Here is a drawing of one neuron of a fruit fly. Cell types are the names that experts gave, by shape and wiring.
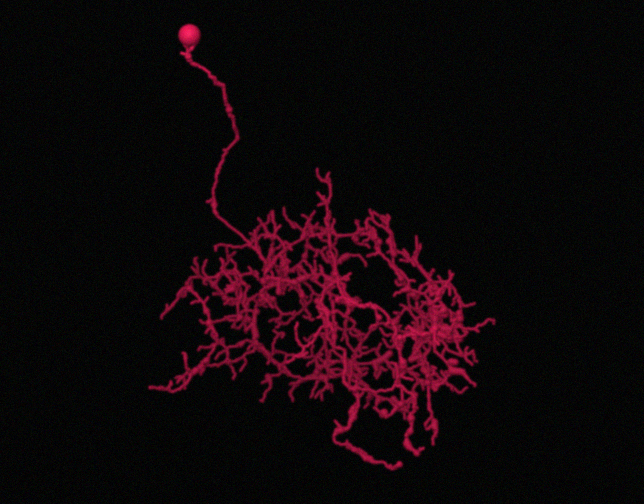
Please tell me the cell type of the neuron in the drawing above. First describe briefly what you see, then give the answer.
The picture shows more than a hundred branch ends. As drawn here it is taller than it is wide. This is a central-brain intrinsic neuron. Its cell type is AVLP329.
